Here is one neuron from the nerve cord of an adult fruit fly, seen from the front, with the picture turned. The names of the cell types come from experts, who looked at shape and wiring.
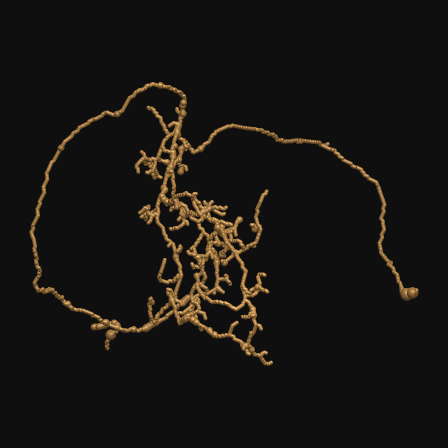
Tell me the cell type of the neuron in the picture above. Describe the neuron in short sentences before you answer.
Dozens of branch ends can be seen. In this view it is wider than it is tall. It is a nerve-cord intrinsic neuron. It is of cell type IN02A041.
